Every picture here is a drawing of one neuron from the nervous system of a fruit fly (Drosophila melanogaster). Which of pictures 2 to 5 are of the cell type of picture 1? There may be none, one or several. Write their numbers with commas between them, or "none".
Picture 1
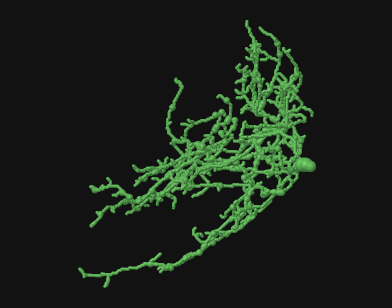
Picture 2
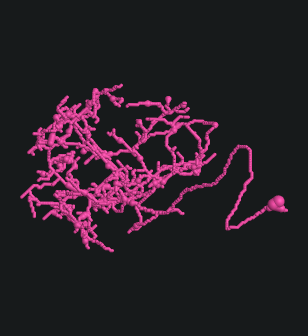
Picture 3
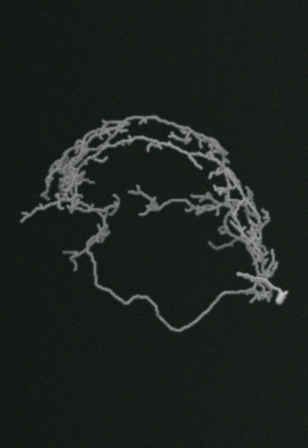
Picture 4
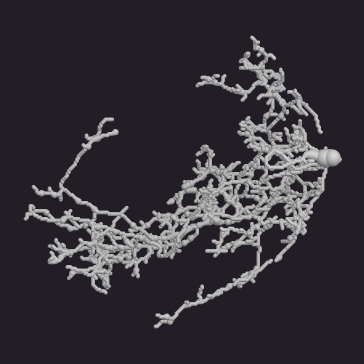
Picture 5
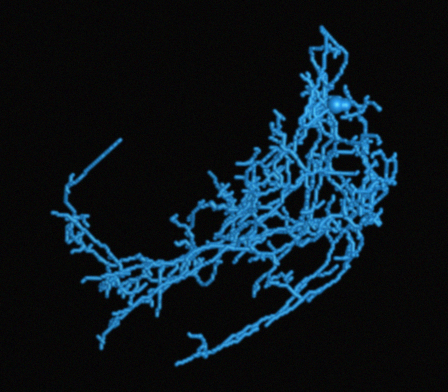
4, 5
